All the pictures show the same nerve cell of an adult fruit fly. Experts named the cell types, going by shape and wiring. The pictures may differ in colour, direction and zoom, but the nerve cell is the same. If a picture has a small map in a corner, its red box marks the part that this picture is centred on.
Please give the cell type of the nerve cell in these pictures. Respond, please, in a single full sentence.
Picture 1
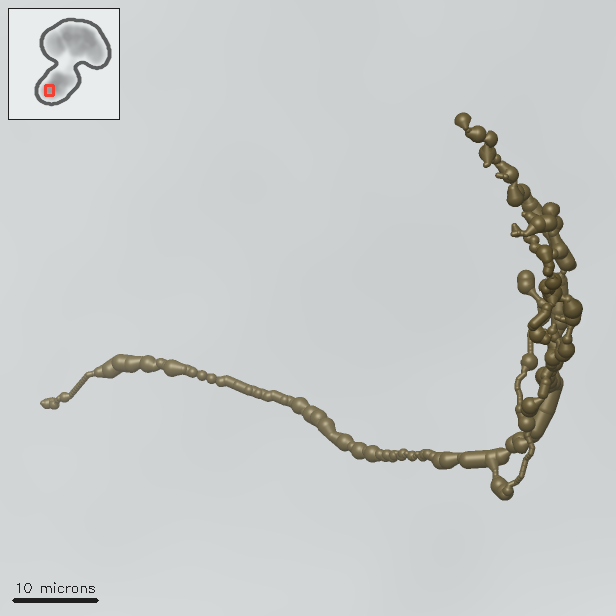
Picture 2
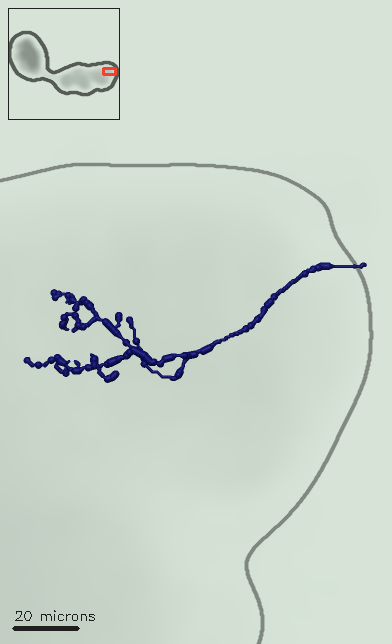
It is SNxx02 that is the cell type of the nerve cell.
